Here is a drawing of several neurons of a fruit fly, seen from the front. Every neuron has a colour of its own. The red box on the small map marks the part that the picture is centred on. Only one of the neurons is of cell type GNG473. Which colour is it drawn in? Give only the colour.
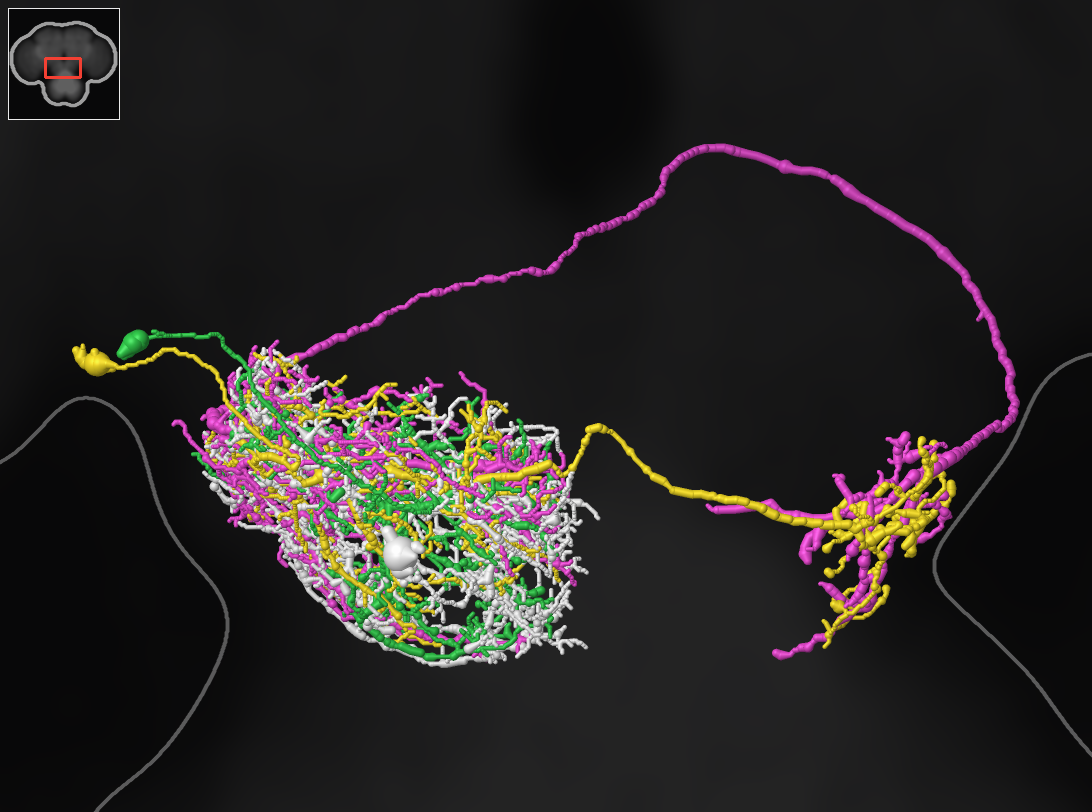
yellow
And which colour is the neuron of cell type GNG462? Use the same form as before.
green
